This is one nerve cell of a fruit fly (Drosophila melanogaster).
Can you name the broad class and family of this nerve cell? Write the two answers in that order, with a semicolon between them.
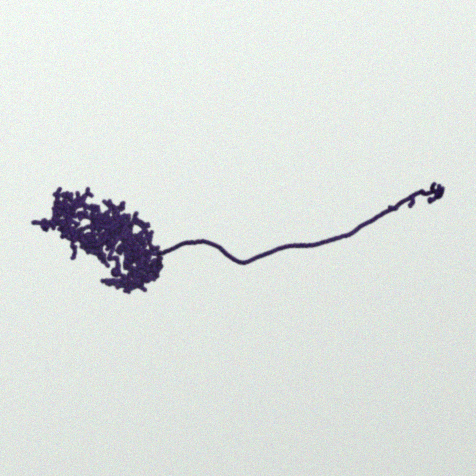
descending neuron; hemilineage LB5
